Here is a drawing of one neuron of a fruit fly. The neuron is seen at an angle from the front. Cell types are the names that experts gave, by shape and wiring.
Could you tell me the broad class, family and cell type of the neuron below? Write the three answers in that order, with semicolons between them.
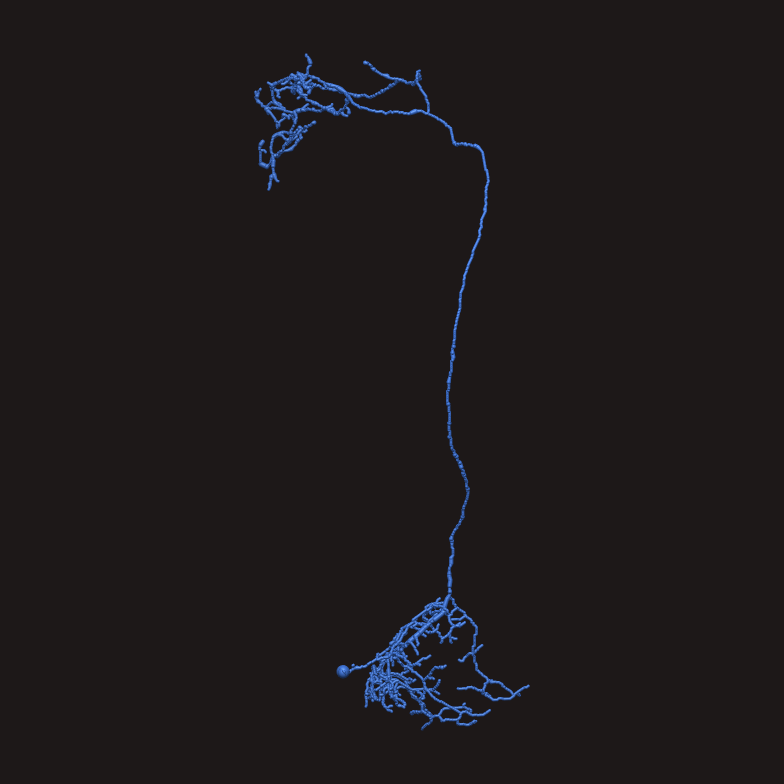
central-brain intrinsic neuron; hemilineage FLAa2; GNG488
